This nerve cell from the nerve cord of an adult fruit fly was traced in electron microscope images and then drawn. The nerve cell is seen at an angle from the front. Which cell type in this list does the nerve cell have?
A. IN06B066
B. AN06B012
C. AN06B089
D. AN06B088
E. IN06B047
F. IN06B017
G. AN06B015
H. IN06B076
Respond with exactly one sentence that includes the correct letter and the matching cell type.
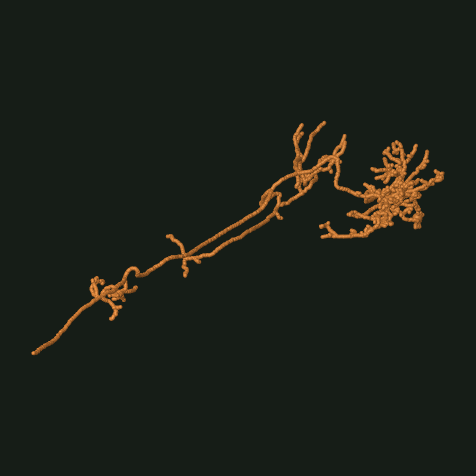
In option D is AN06B088, which is the cell type of the nerve cell.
